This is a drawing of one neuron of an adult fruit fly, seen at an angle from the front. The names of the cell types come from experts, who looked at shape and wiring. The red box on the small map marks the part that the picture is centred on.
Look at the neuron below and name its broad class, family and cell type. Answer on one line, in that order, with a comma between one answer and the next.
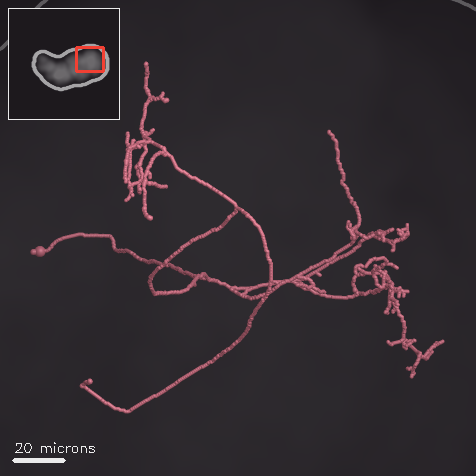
central-brain intrinsic neuron, hemilineage VLPl&p1_posterior, SMP571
